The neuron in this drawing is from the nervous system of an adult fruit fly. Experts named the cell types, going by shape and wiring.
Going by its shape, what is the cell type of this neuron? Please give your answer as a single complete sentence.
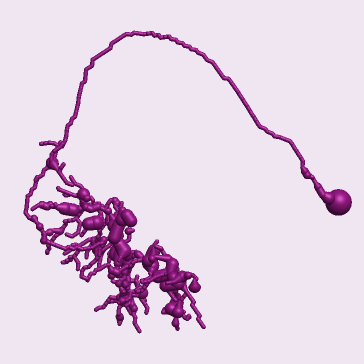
The cell type name Dm12 applies to this neuron.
